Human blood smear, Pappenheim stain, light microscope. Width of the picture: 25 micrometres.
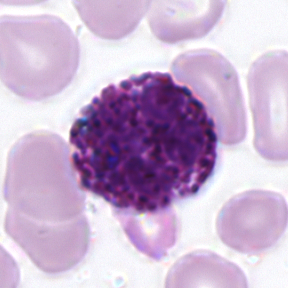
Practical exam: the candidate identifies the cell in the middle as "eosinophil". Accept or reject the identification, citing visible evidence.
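Thinking it through, eosinophil doesn't hold up here; this cell is a basophil. Coarse dark purple granules fill the whole cell, and they hide the nucleus so that its outline cannot be traced.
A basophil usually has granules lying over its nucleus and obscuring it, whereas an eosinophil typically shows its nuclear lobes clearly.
So the hidden nucleus speaks for basophil and against eosinophil. Almost no clear cytoplasm shows between the granules either.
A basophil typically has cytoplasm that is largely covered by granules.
That, too, goes with basophil. No vacuoles are seen, no projections stand out from the surface, and a red cell lies against the lower edge.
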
